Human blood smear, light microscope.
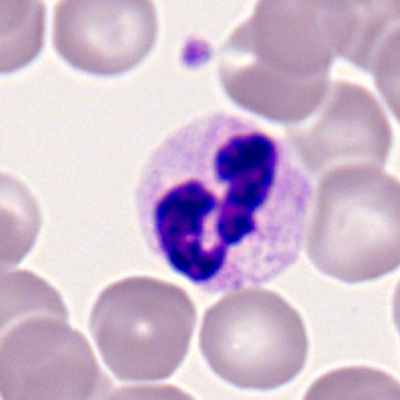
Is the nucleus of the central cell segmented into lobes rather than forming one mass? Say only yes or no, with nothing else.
Yes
